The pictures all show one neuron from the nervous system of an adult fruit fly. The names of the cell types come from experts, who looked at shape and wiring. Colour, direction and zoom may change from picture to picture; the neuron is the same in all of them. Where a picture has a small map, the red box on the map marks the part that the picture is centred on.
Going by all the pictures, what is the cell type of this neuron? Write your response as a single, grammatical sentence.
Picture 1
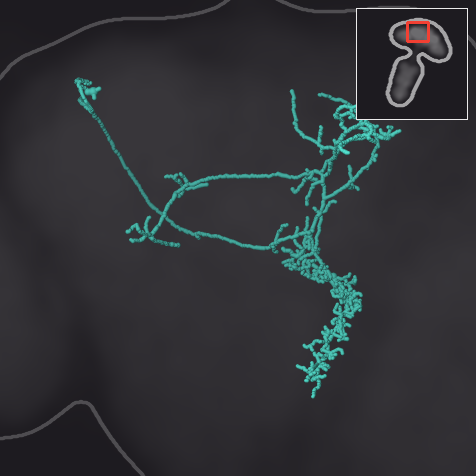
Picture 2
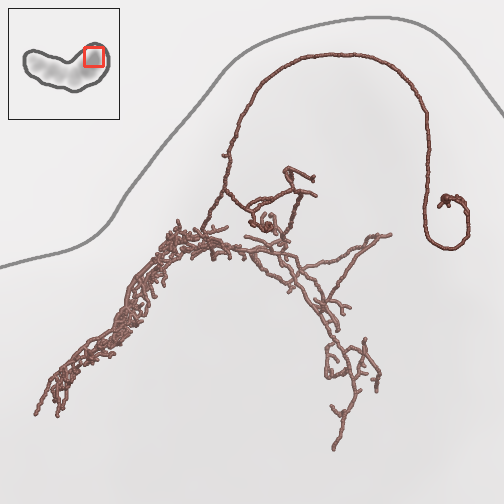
In the scheme of cell types, this neuron is ATL002.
